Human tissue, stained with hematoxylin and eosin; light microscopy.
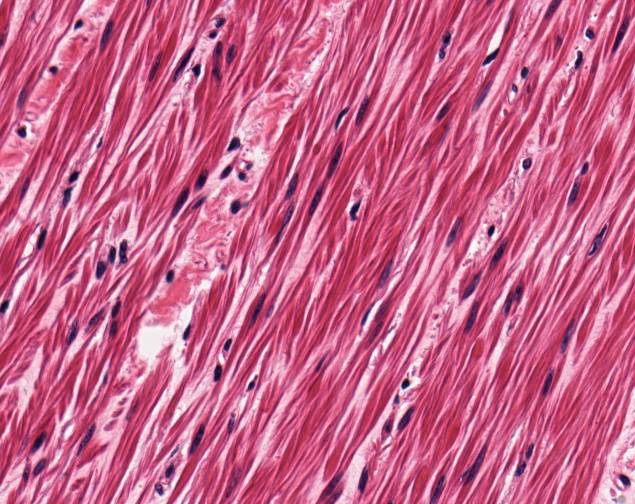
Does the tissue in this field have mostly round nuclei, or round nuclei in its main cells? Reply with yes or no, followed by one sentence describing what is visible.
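No. The nuclei are elongated and cigar-shaped, lying along the length of the cells.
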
